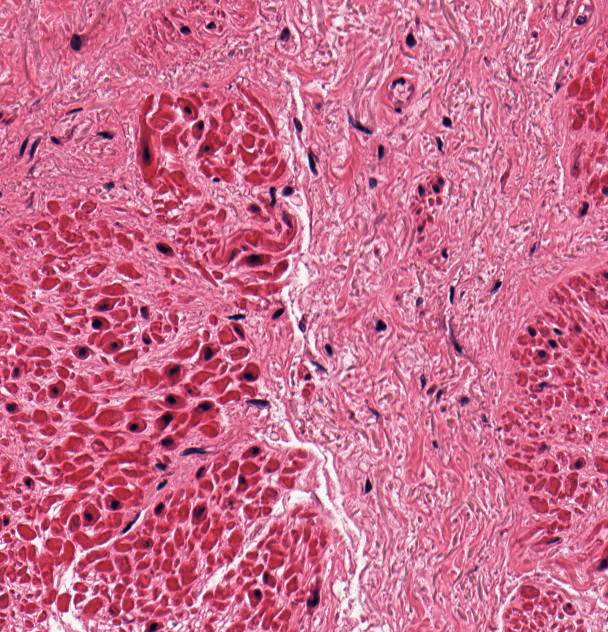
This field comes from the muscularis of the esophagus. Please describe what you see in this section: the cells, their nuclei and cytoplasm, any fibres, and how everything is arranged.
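Most smooth muscle cells in the left bundles are cut across, appearing as rounded polygonal profiles. Where a smooth muscle profile has a nucleus, it is single and central. The smooth muscle cytoplasm stains a deeper red than the surrounding collagen. The central connective tissue is wavy collagen fibres with scattered thin, dark, spindle-shaped nuclei.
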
